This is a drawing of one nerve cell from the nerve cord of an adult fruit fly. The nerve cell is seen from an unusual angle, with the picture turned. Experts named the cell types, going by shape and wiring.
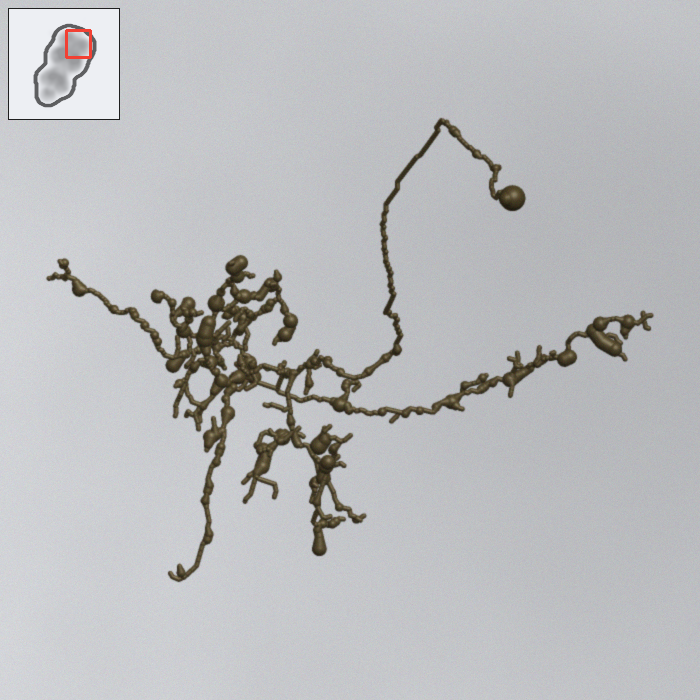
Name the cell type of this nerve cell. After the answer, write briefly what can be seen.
Its cell type is IN09A091. It is a nerve-cord intrinsic neuron. The picture shows dozens of branch ends. In this view it is wider than it is tall.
